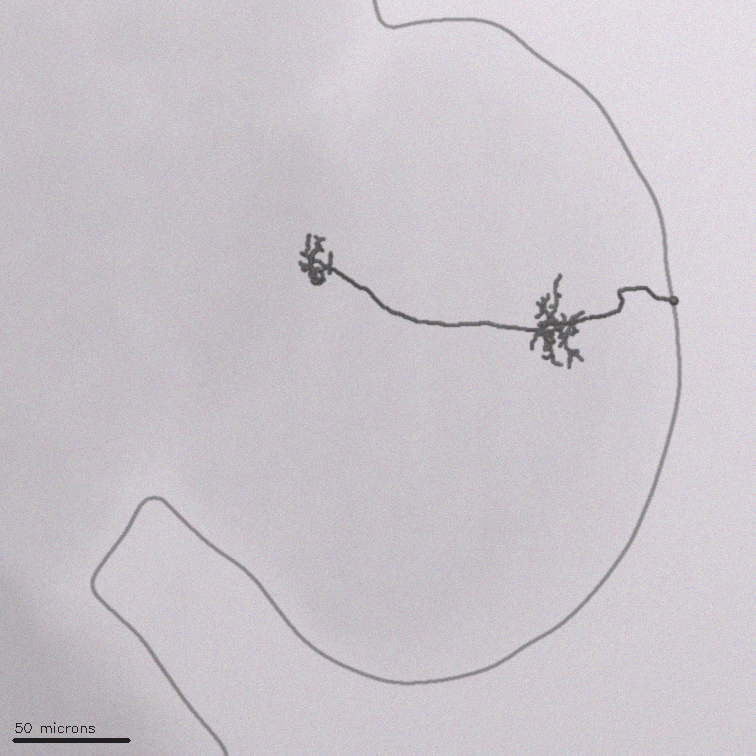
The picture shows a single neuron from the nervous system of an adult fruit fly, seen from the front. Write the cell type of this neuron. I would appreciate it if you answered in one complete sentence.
The cell type Tm34 is the type of this neuron.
